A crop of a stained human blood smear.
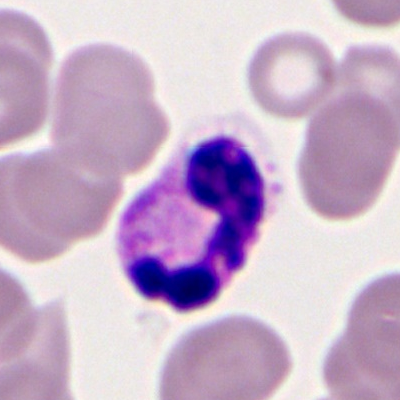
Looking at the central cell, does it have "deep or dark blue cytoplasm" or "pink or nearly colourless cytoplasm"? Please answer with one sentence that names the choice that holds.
The cell's cytoplasm carries no blue or grey and is pink or nearly colourless.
